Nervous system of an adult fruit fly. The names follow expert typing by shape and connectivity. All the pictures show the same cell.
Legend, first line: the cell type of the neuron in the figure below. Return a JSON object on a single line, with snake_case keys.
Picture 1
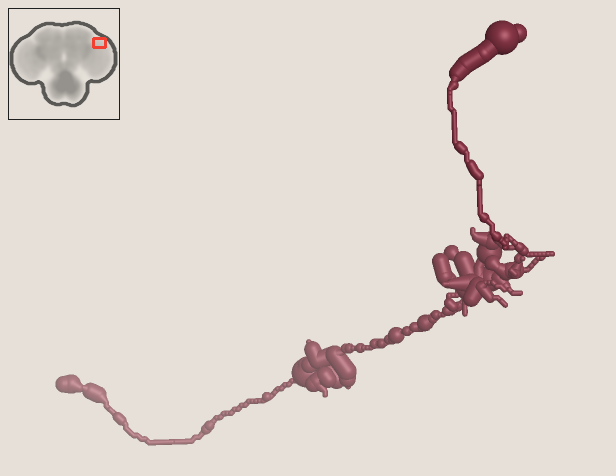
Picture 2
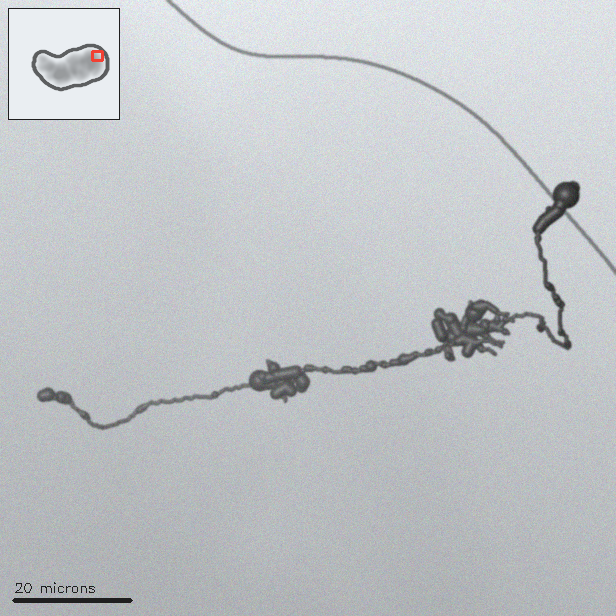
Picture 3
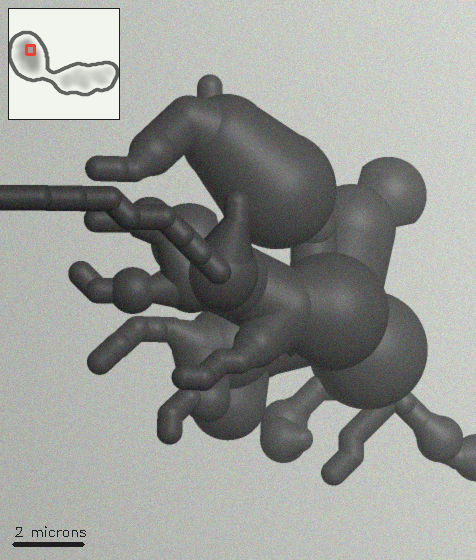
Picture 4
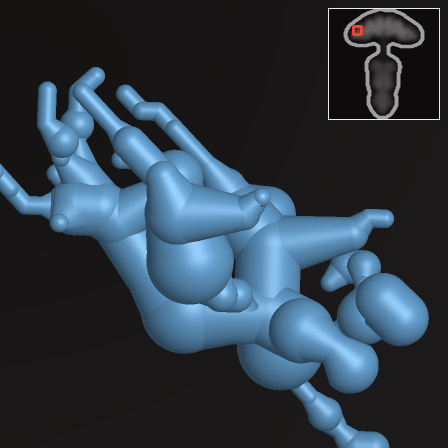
{"cell_type": "Tm1"}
